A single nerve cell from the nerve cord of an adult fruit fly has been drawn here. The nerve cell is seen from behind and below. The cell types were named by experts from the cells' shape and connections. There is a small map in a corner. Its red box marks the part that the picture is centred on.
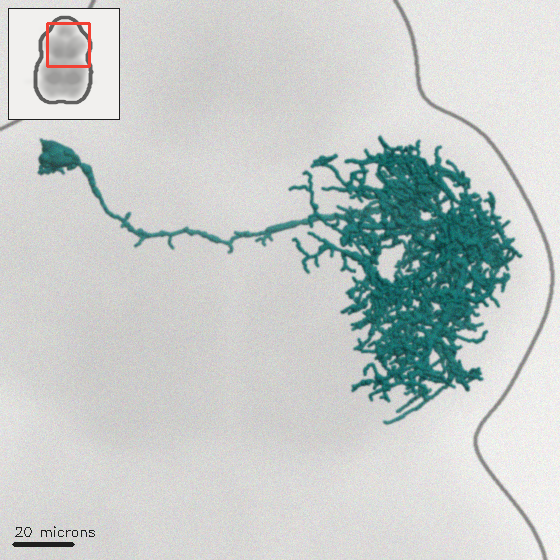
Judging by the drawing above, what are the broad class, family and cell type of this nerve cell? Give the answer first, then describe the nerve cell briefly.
Its broad class is nerve-cord intrinsic neuron. Its family is hemilineage 19B. Its cell type is IN19B003. By the scale bar it is about 170 microns wide in this view. More than a hundred branch ends can be seen.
